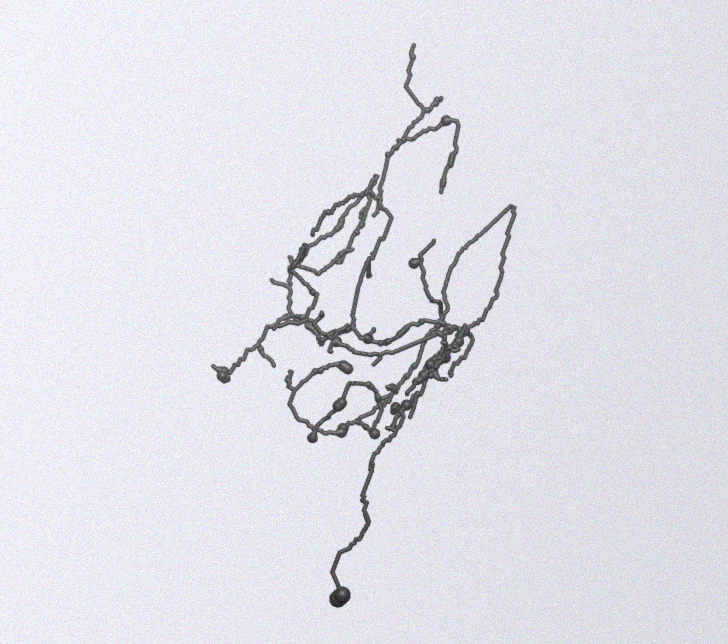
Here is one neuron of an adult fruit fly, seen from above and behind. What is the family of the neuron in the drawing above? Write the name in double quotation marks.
"hemilineage 01B"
